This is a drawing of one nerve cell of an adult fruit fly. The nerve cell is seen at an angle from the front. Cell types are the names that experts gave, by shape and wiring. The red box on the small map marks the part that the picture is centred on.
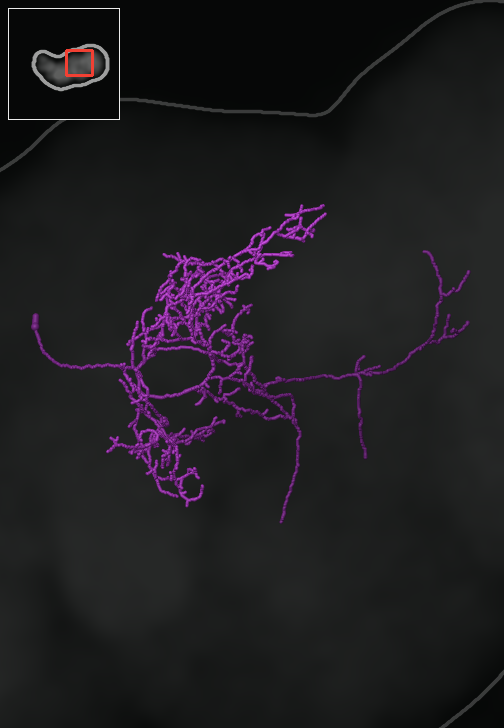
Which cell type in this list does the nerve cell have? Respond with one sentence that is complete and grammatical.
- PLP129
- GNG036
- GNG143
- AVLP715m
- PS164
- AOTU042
As a matter of cell type, the nerve cell is AVLP715m.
